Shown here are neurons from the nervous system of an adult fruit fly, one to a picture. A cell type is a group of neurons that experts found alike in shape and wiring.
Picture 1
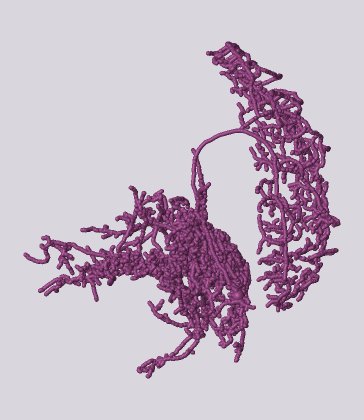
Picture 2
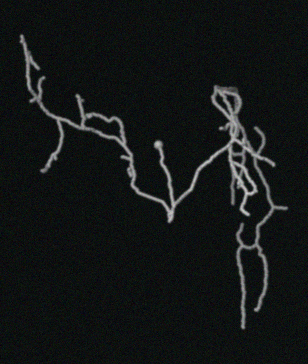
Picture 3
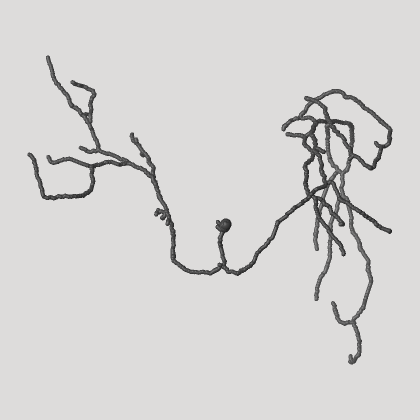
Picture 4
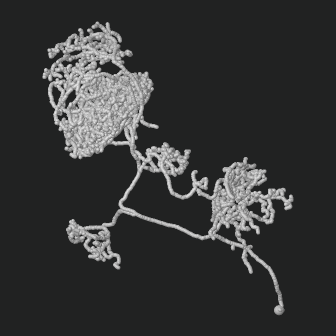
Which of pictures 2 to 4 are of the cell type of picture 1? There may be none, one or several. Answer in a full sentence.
None of them is of the same cell type.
